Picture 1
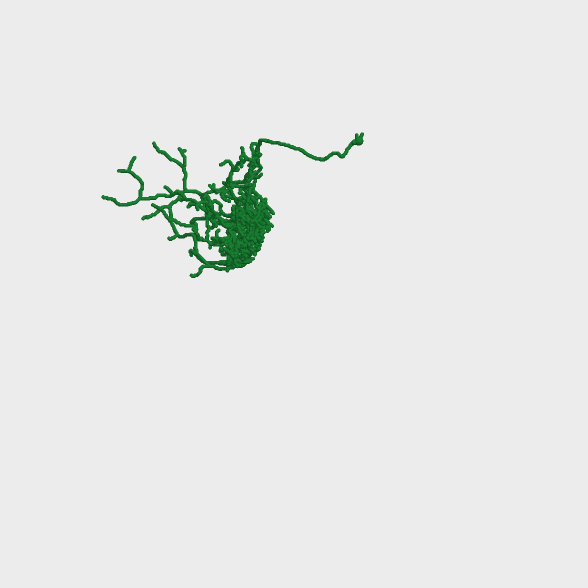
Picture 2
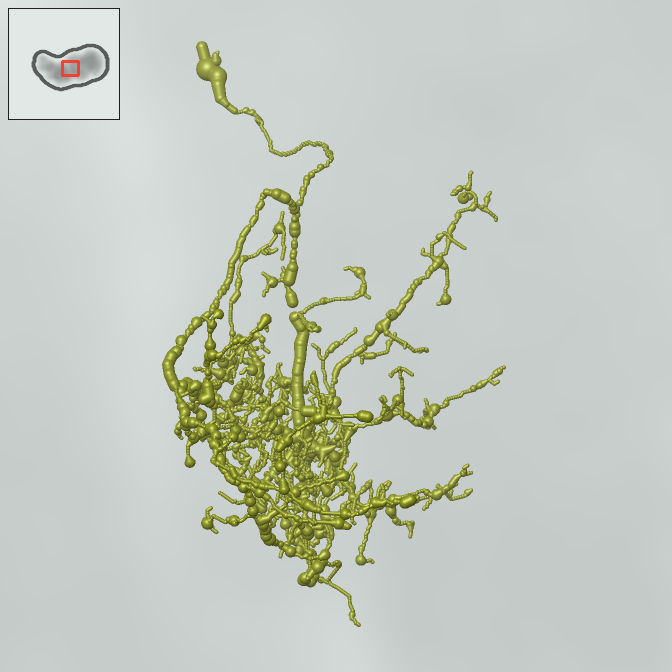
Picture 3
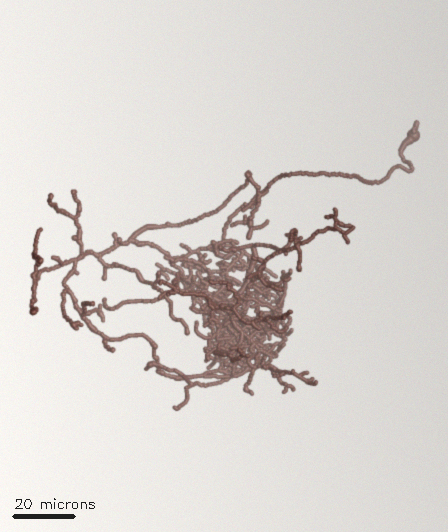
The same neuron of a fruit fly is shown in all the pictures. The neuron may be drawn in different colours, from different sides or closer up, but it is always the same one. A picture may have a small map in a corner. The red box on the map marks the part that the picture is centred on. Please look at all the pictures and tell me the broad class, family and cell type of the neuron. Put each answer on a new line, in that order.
central-brain intrinsic neuron
hemilineage VLPp&l1_anterior
PVLP097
